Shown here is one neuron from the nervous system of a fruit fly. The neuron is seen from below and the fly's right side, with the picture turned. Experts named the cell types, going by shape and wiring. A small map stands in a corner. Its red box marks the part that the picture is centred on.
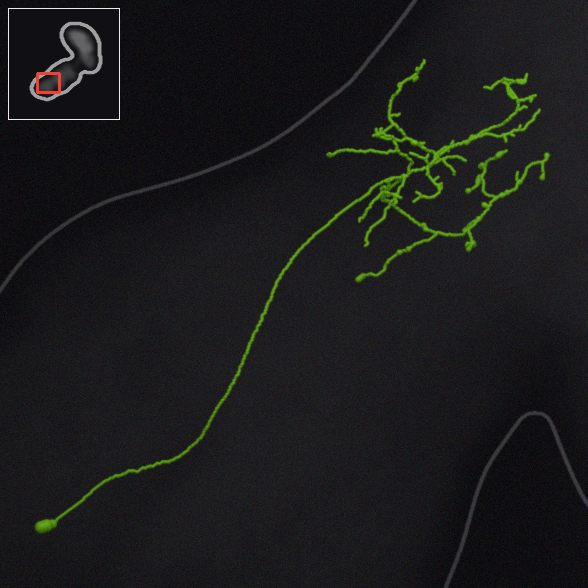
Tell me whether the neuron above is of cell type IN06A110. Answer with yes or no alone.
yes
